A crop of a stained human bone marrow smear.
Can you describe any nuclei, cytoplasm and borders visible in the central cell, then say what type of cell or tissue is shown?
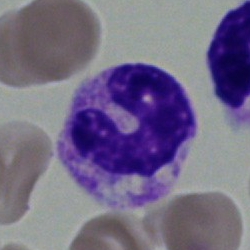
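First, the nucleus: a deep notch enters it from the left side. Next, the chromatin, which is dense, dark purple and coarsely clumped. Then the cytoplasm: pale lilac-pink, with fine purplish granules scattered through it. Last, the name: band neutrophil.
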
